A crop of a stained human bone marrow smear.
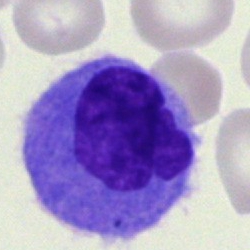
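Monocyte, the cell in the middle. Notice first that its irregular nucleus sits off-centre toward the upper right, with a smaller lobe bulging out at its lower right. Look closely at the chromatin: dark purple, coarsely clumped, with paler patches between. Around it, the abundant cytoplasm forms a broad rim, widest at the lower left.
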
